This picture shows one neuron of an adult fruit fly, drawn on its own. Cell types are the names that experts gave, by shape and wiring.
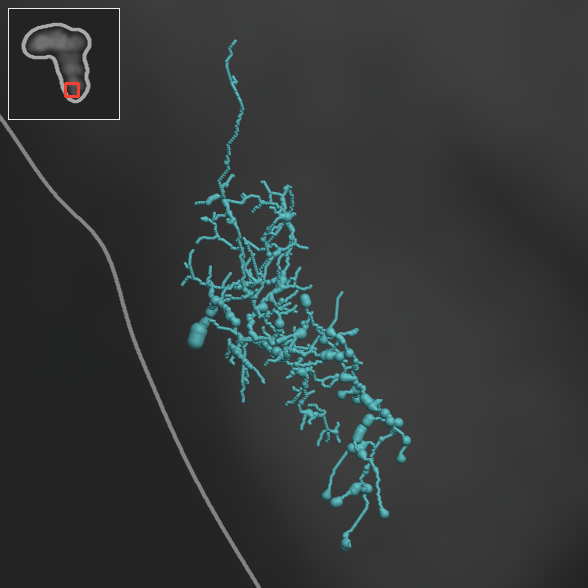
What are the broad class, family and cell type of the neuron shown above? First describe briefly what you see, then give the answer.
Dozens of branch ends can be seen. As drawn here it is taller than it is wide. It is a nerve-cord intrinsic neuron. The family is hemilineage 06A. Its cell type is IN06A063.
